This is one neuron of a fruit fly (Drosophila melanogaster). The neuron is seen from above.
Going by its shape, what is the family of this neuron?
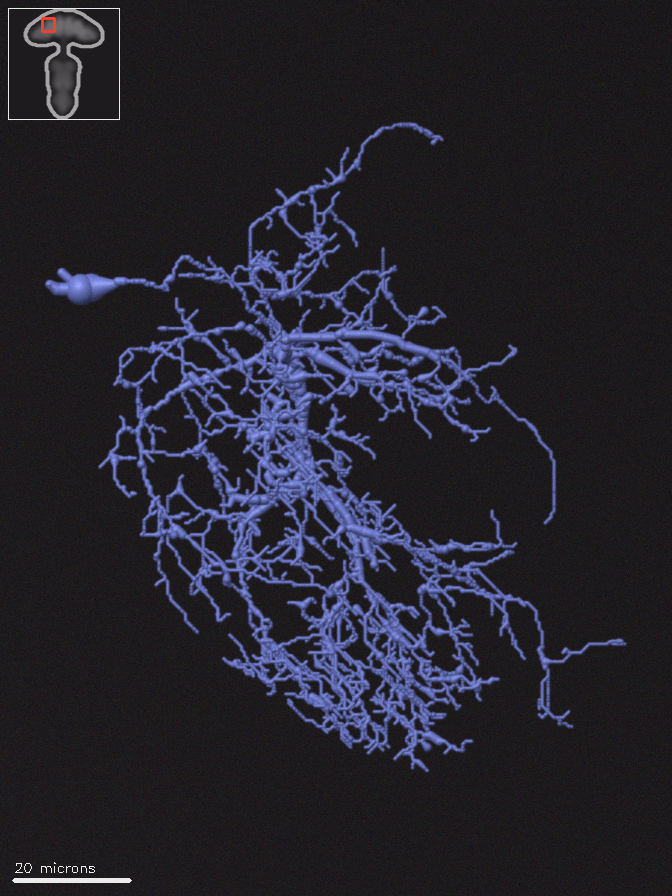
hemilineage VLPl2_medial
